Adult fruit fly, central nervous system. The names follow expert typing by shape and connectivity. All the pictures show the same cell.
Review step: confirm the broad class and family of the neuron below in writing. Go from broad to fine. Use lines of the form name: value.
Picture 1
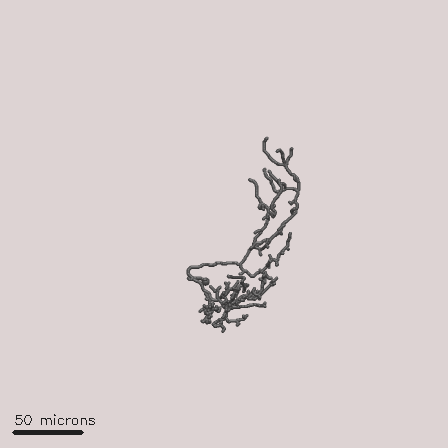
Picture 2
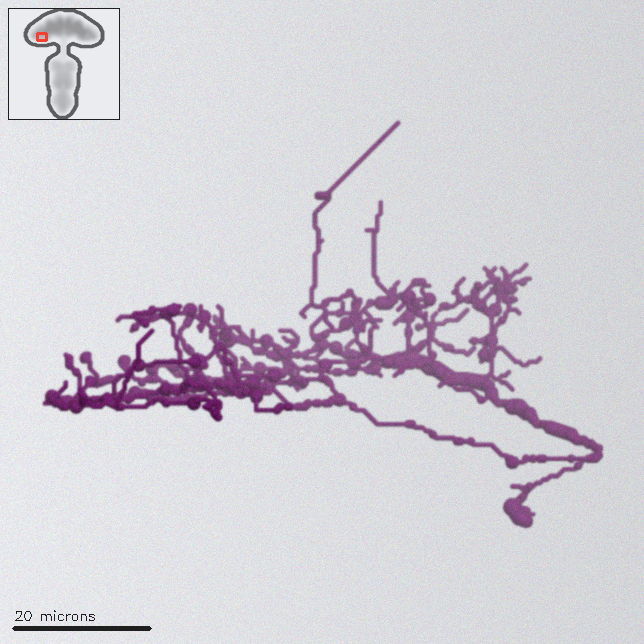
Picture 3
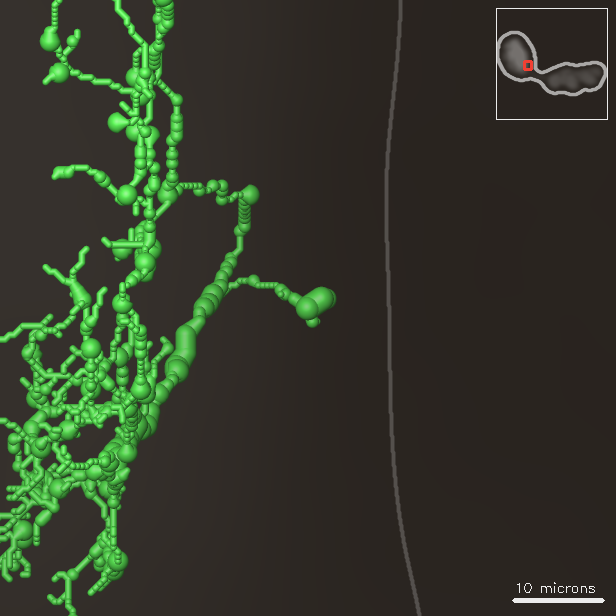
broad class: optic-lobe intrinsic neuron
family: LPi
